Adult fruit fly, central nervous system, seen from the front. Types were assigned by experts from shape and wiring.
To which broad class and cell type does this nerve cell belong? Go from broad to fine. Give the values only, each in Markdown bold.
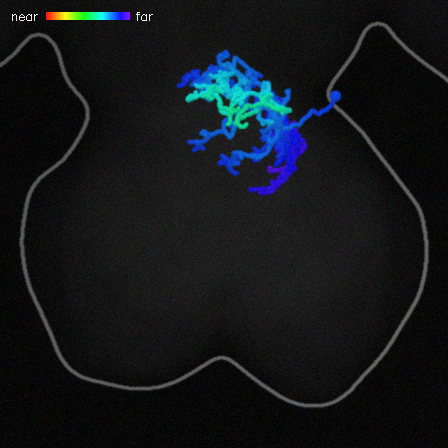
**nerve-cord intrinsic neuron**, **INXXX212**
